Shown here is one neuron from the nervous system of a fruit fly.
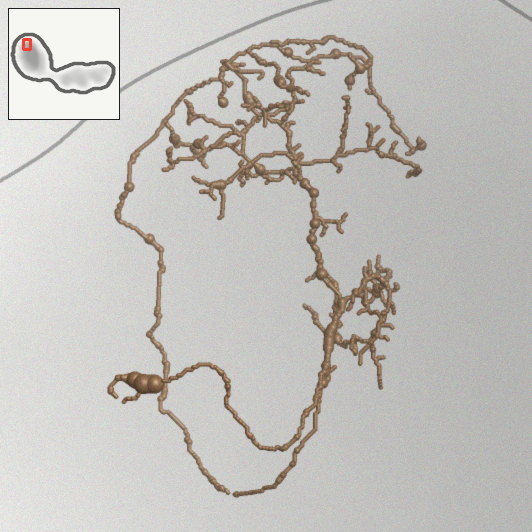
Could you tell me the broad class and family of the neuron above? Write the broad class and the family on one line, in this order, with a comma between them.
central-brain intrinsic neuron, hemilineage SLPal2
